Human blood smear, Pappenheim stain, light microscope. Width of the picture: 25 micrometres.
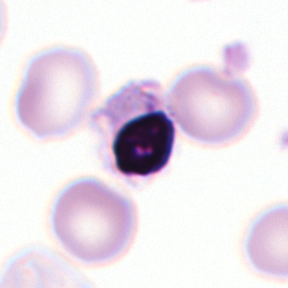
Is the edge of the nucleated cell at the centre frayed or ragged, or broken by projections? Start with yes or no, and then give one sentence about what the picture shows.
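Yes. The outer edge of the cytoplasm is irregular and frayed rather than smooth.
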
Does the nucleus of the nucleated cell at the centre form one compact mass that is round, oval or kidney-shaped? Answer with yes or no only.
Yes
